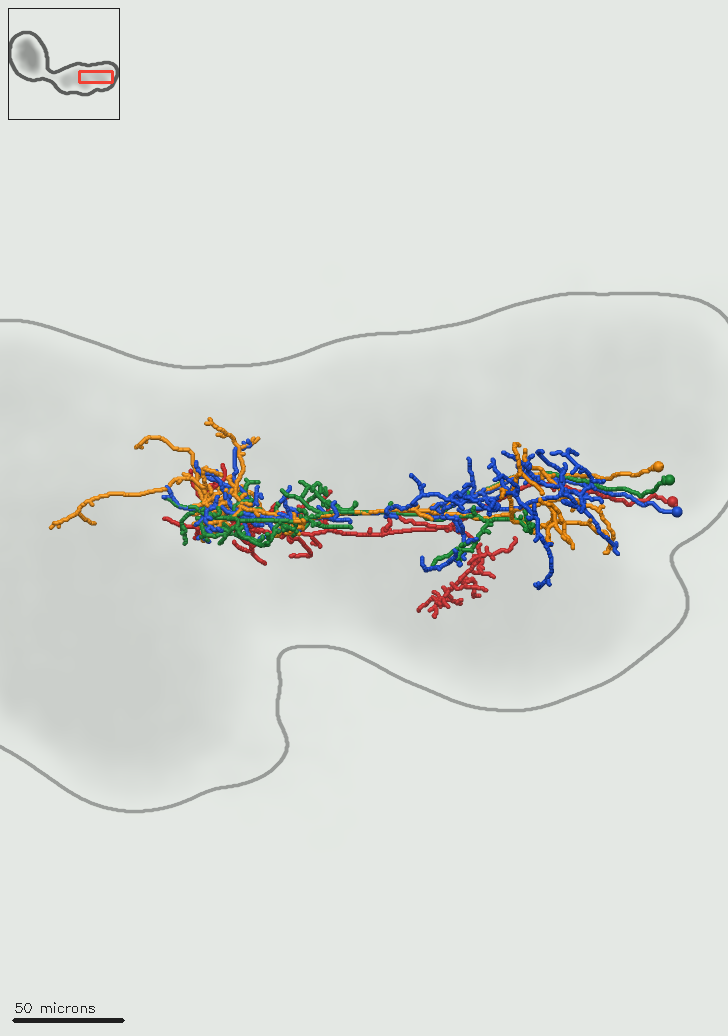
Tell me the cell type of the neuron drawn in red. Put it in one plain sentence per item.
The cell type is IN21A098.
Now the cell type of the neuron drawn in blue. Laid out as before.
The cell type is IN21A054.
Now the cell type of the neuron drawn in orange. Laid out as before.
The cell type is IN21A043.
